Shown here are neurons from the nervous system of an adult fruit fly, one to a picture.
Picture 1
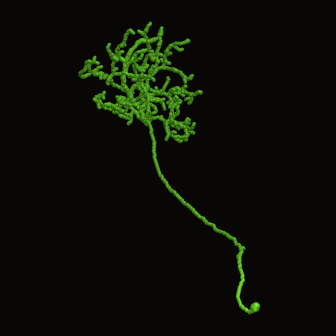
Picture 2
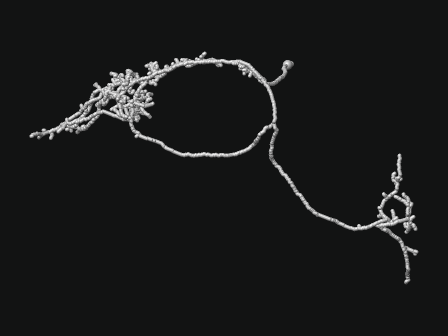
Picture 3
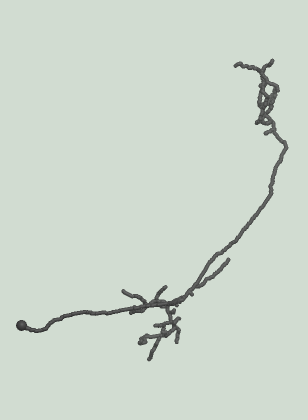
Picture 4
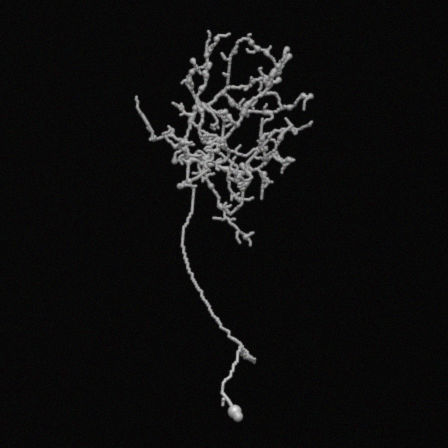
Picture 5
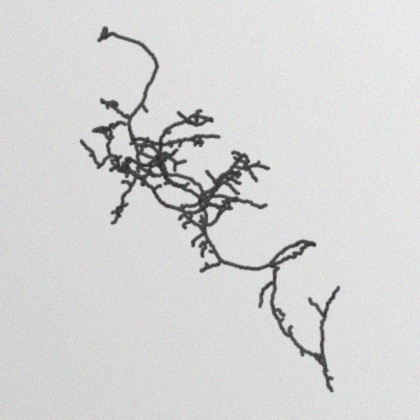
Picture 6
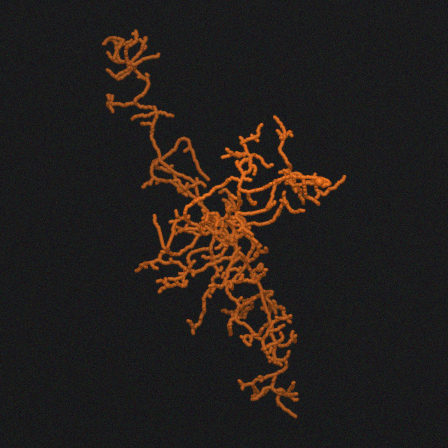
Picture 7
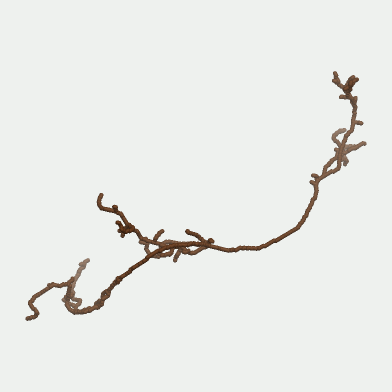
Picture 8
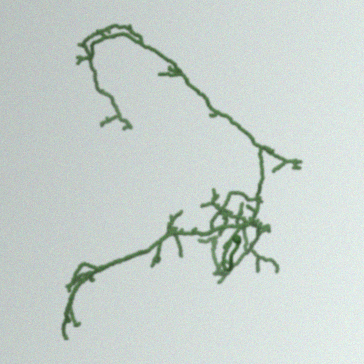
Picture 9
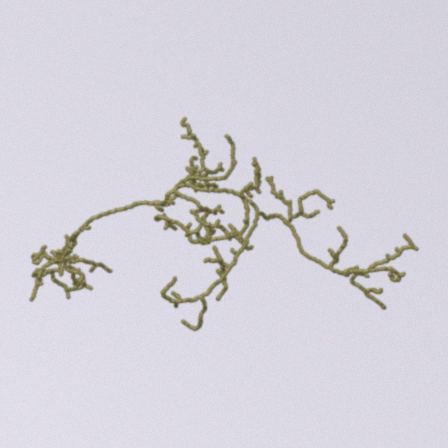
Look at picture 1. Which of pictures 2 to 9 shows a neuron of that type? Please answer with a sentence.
Picture 4 is of the same cell type.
